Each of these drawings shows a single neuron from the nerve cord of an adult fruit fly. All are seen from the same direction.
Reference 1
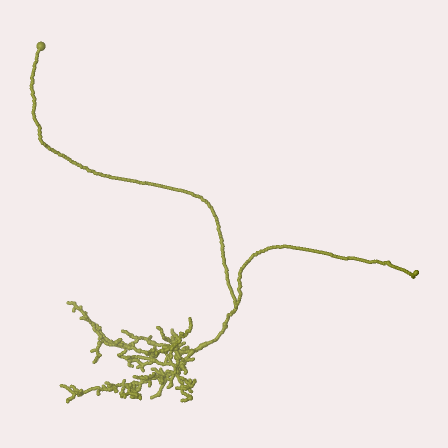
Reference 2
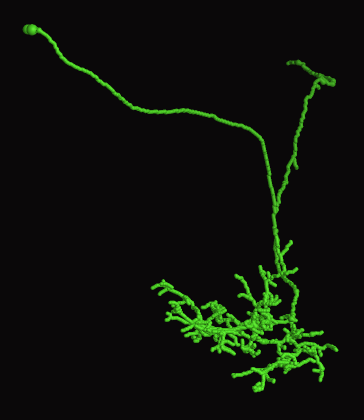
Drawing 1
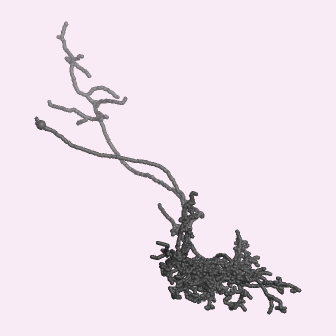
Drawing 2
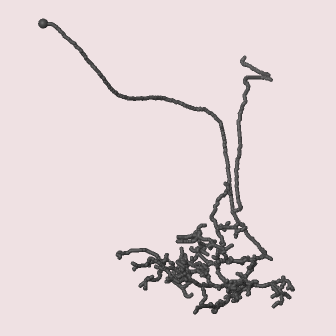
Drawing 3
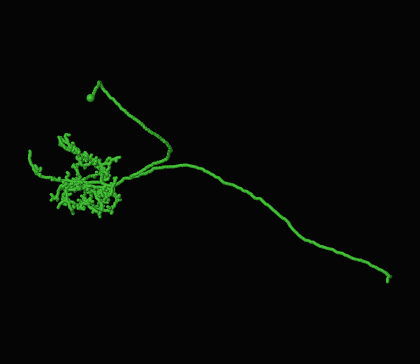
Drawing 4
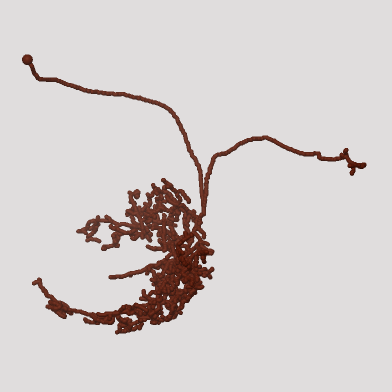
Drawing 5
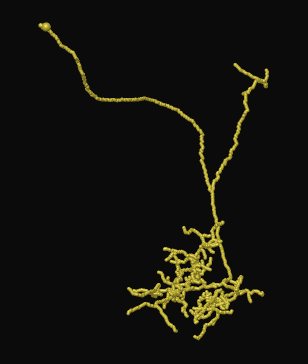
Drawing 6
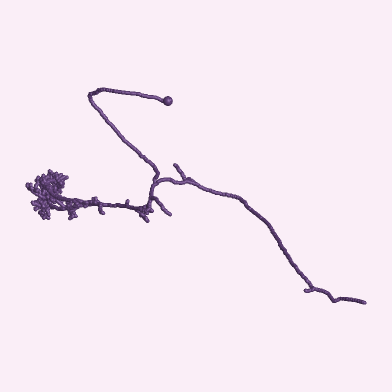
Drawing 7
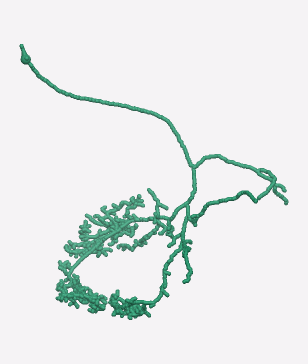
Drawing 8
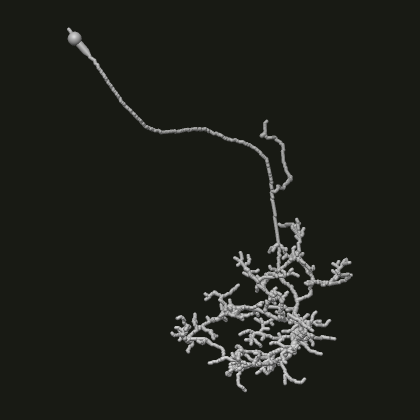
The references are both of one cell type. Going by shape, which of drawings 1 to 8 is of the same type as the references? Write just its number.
5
